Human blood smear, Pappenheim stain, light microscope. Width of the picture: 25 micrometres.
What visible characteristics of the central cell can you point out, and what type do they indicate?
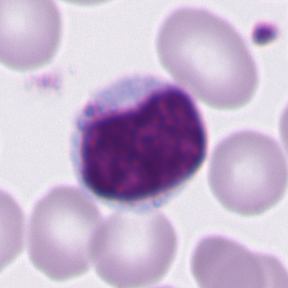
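Here the cell outline is roughly round, with a smooth edge. A single unlobed nucleus fills most of the cell, and no nucleoli are visible in it. Along the left edge, a few fine purple dots lie in the cytoplasm. What is shown is a typical lymphocyte.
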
